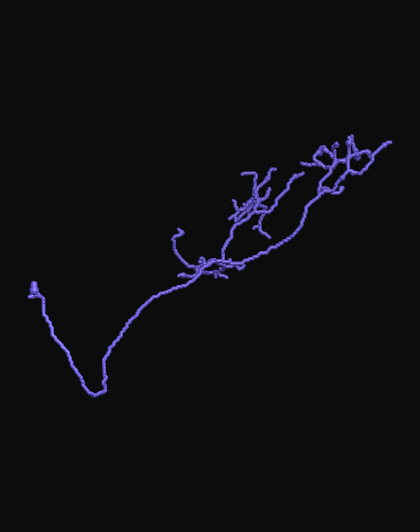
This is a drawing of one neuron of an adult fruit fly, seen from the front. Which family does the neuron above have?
hemilineage SLPal3_and_SLPal4_dorsal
